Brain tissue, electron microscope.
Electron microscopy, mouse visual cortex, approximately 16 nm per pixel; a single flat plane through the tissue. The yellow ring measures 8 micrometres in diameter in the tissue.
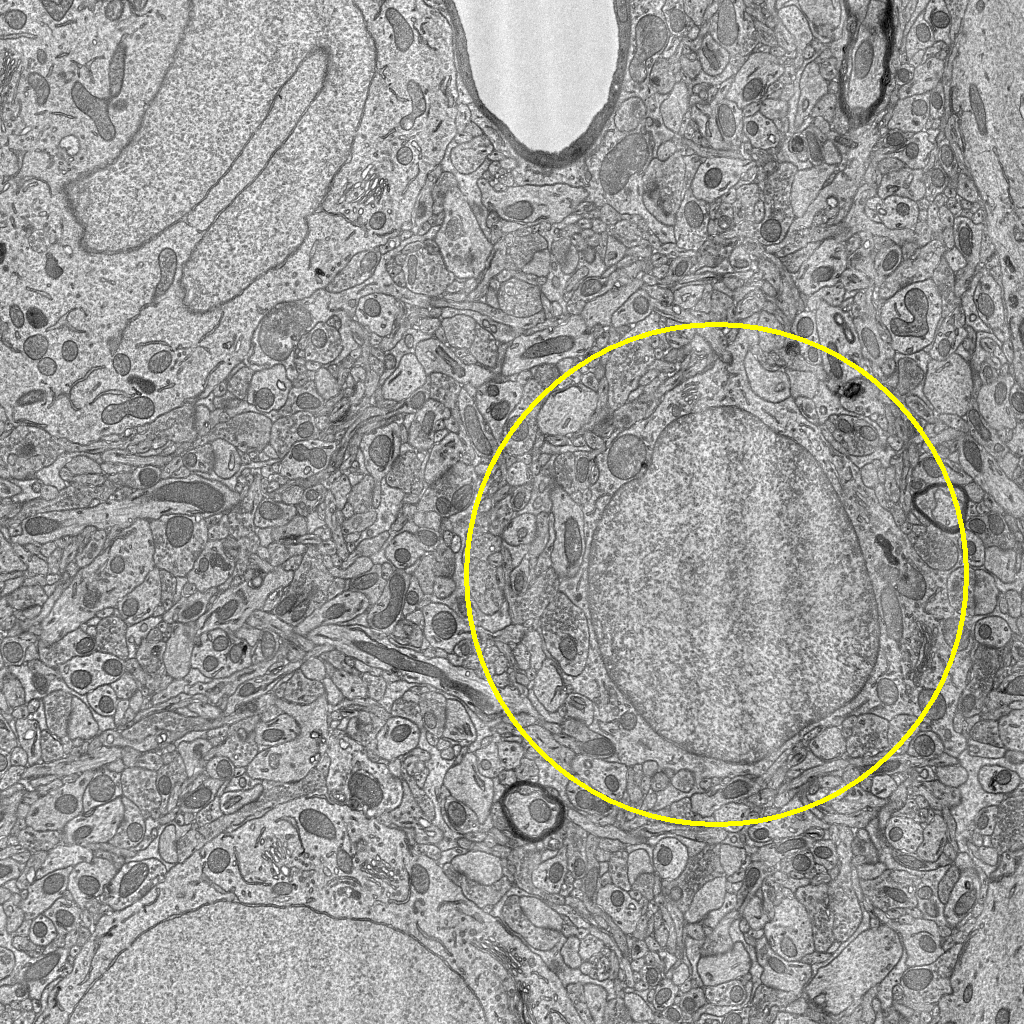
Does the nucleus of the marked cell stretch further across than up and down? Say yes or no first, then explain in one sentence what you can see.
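No. The nucleus is a large oval elongated from top to bottom.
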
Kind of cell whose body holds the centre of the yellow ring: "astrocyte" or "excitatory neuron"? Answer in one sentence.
The ring's centre falls on an astrocyte.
